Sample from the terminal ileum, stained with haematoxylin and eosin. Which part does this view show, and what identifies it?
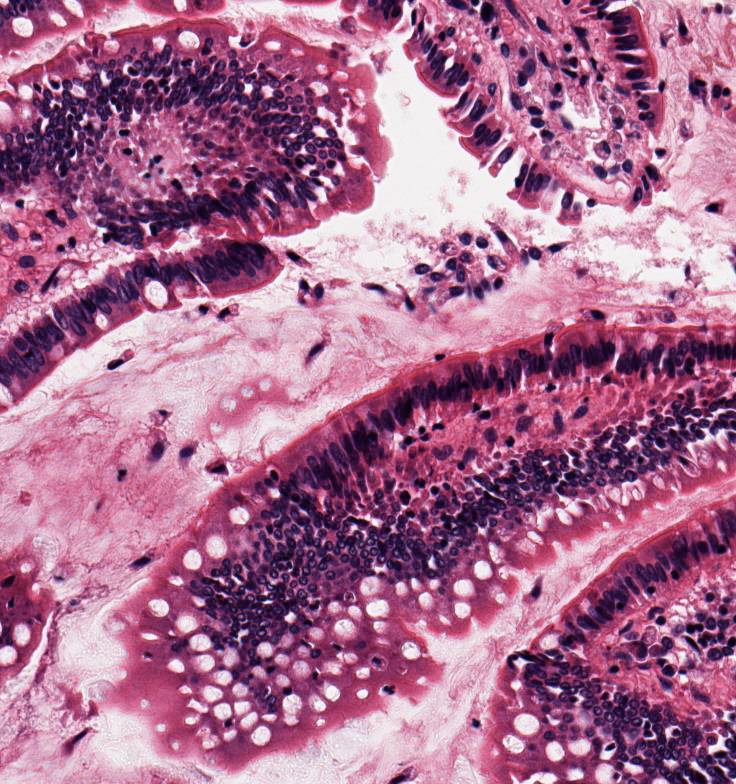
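This is the intestinal villus. First check: several elongated, epithelium-covered projections cross the field diagonally with lumen between them.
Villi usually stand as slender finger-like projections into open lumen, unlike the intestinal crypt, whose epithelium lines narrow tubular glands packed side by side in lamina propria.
Second: one layer of tall columnar cells, with elongated nuclei near their bases, covers them, as a single layer of enterocytes usually does. Third: a thin bright pink band runs along the luminal surface of these cells. Between the projections lies pale pink wispy material with a few cells.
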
